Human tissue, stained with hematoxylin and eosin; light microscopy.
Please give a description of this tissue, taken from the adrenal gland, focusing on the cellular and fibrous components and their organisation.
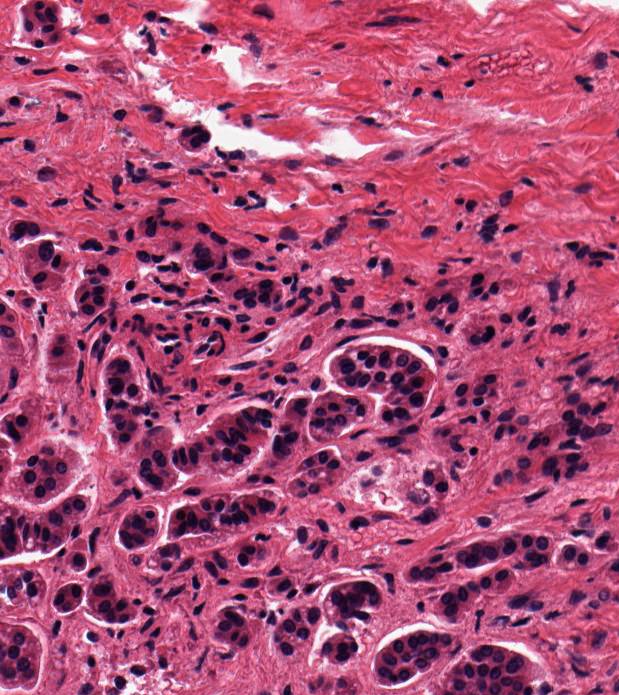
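The upper third of the field is dense pink fibrous tissue; cell nests crowd the lower two-thirds. Epithelial cells form many small rounded nests and short cords scattered through the stroma. Their nuclei are round to oval, fairly uniform in size. They have moderate pink cytoplasm.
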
